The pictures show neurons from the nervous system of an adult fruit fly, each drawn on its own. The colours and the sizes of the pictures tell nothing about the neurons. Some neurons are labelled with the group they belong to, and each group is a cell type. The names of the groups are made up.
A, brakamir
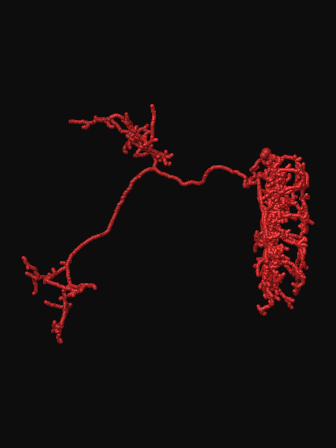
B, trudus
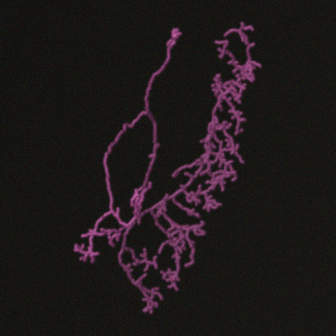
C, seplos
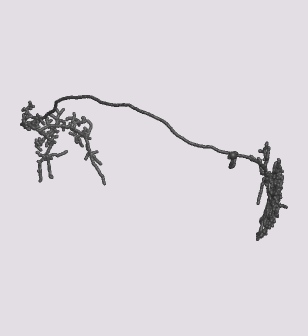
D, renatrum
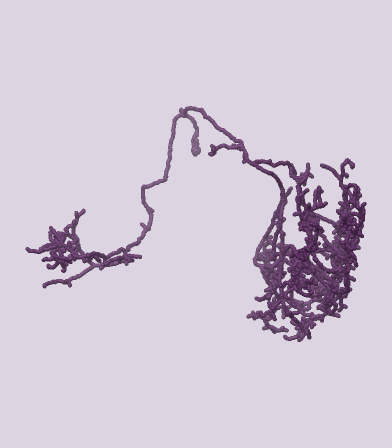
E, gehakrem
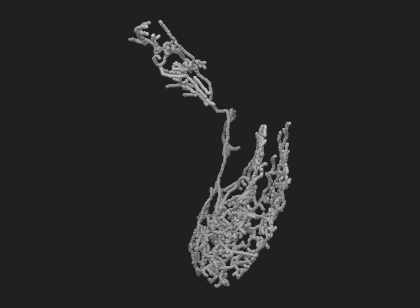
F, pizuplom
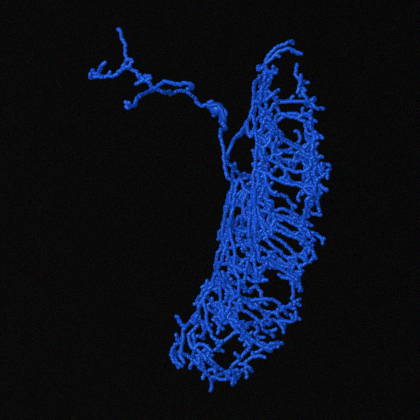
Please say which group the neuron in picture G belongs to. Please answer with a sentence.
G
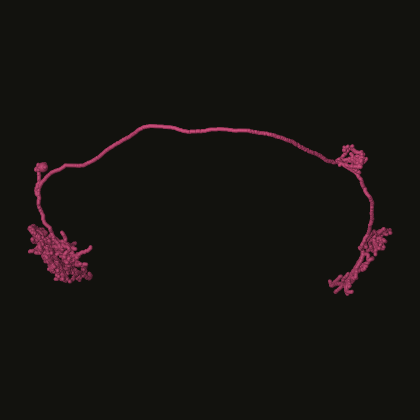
It belongs to seplos.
